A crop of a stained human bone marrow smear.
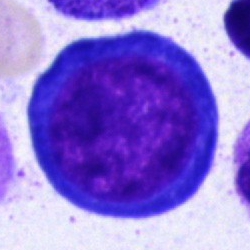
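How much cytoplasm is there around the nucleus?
Just a thin rim of it.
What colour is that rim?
A deep, intense blue, and you won't find any granules in it.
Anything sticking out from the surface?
No, there are no hair-like projections at all.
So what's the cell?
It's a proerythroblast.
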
